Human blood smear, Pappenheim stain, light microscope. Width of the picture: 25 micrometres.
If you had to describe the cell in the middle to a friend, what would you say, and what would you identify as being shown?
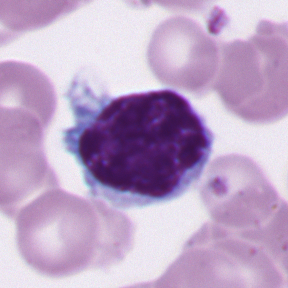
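Fine, ragged cytoplasmic projections fringe the upper-left edge of the cell. The nucleus is a single rounded mass without lobes. Neither granules nor vacuoles are seen in the cytoplasm. This is a typical lymphocyte.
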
